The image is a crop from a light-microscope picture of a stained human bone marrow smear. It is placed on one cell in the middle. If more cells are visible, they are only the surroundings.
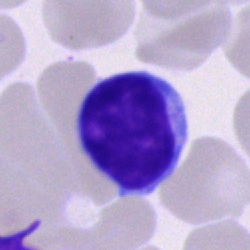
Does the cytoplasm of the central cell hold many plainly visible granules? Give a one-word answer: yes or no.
No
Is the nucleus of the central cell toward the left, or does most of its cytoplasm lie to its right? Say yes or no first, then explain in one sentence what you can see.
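Yes. A narrow crescent of cytoplasm shows mainly on the right side of the nucleus.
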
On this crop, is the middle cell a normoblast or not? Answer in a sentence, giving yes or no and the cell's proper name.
No, wrong label: the middle cell is a lymphocyte instead of a normoblast.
